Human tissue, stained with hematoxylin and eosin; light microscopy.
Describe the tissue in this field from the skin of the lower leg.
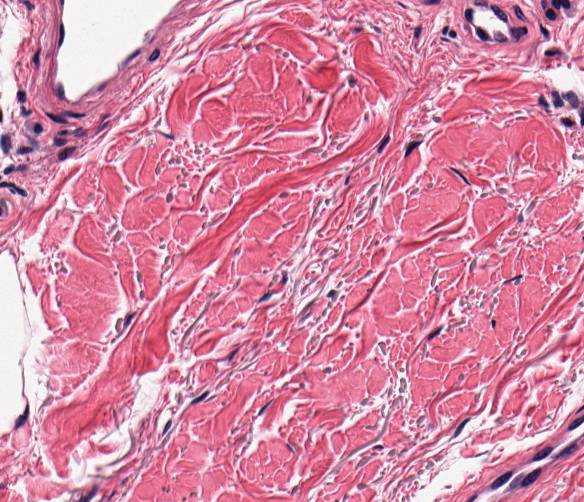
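First, the bulk of the field: closely packed pink fibres, cut mainly in cross-section. Second, a band of lengthwise-cut fibres crossing the centre from lower left to upper right. Third, the nuclei: sparse among the fibres, and the few present are dark and elongated.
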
